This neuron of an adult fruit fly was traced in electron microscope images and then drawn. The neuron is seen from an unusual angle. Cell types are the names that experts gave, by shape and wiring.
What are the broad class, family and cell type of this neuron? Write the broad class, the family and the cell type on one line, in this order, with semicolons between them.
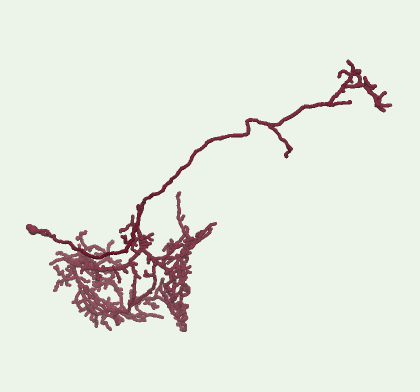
central-brain intrinsic neuron; hemilineage LB3; CB0432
